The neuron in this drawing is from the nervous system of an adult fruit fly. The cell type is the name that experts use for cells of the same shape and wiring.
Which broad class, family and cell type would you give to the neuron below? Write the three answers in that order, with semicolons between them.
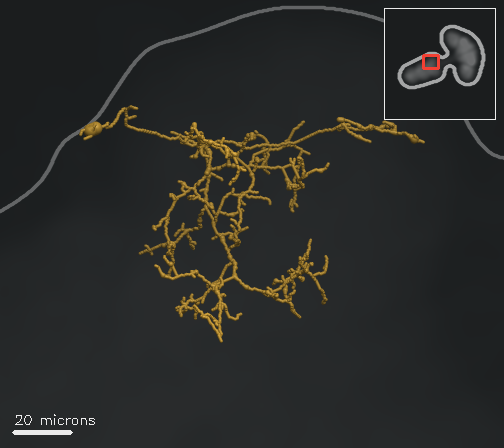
nerve-cord intrinsic neuron; hemilineage 20A.22A; IN20A.22A069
